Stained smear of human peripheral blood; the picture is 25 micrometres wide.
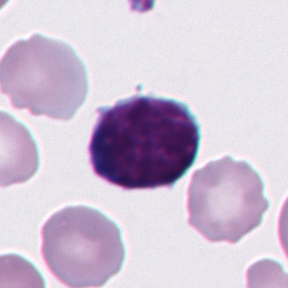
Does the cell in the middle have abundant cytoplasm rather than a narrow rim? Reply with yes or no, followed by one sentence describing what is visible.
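No. Almost no cytoplasm shows beyond the edge of the nucleus.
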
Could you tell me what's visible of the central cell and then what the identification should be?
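Outline: roughly round, edge slightly uneven. Nucleus: round to oval, no notch, no lobes. Granules: none visible in the cell. Top edge of cell: one tiny dot-like knob. Name: typical lymphocyte.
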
